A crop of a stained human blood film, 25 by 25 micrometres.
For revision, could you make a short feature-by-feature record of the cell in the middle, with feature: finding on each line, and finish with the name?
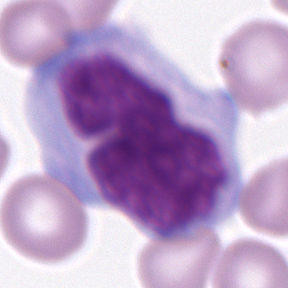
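Shape: irregular, somewhat angular, I'd say, rather than round
Size: about 21 by 15 micrometres
Nucleus: folded, a deep notch coming in from its left side; about 18 by 10 micrometres
Proportion: the nucleus fills about 60% of the cell's area
Cytoplasm: pale greyish-blue, its rim widest on the left of the nucleus
Verdict: monocyte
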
